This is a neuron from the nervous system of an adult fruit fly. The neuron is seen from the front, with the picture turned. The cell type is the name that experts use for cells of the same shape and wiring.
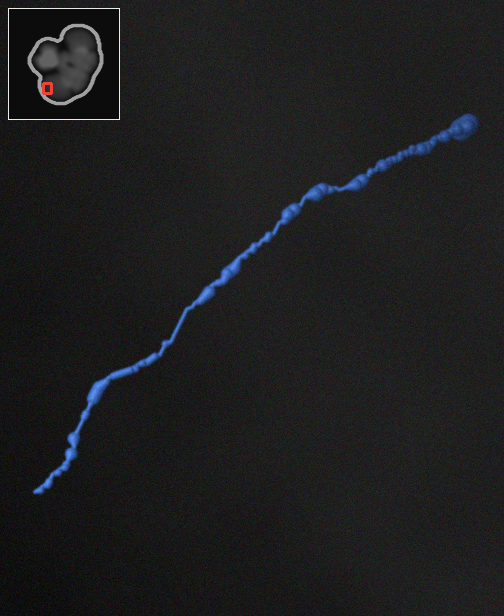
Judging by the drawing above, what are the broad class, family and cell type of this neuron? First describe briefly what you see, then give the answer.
The drawing shows no cell body. There are a dozen or fewer branch ends. Its broad class is photoreceptor or other optic-lobe sensory neuron. The name of its family is class visual. It is of cell type R7p.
